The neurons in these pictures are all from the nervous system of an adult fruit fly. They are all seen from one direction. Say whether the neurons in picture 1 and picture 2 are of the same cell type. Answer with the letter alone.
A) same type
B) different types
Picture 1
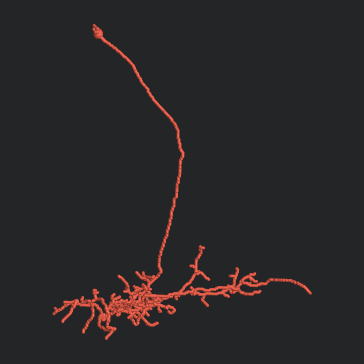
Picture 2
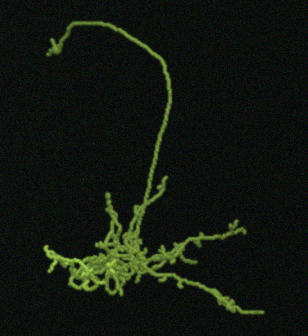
B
